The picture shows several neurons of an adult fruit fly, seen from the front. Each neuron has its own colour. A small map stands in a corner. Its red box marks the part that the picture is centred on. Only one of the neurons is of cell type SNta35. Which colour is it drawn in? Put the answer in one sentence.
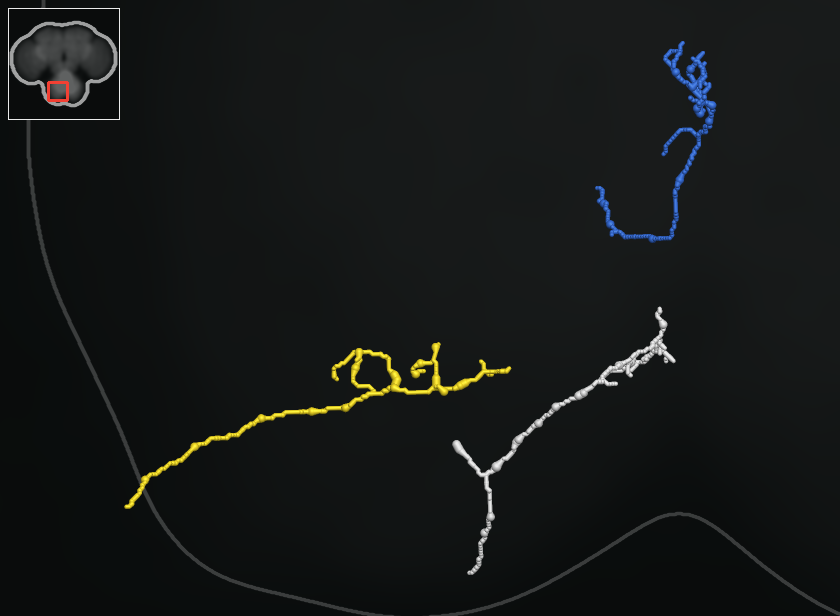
The colour is white.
